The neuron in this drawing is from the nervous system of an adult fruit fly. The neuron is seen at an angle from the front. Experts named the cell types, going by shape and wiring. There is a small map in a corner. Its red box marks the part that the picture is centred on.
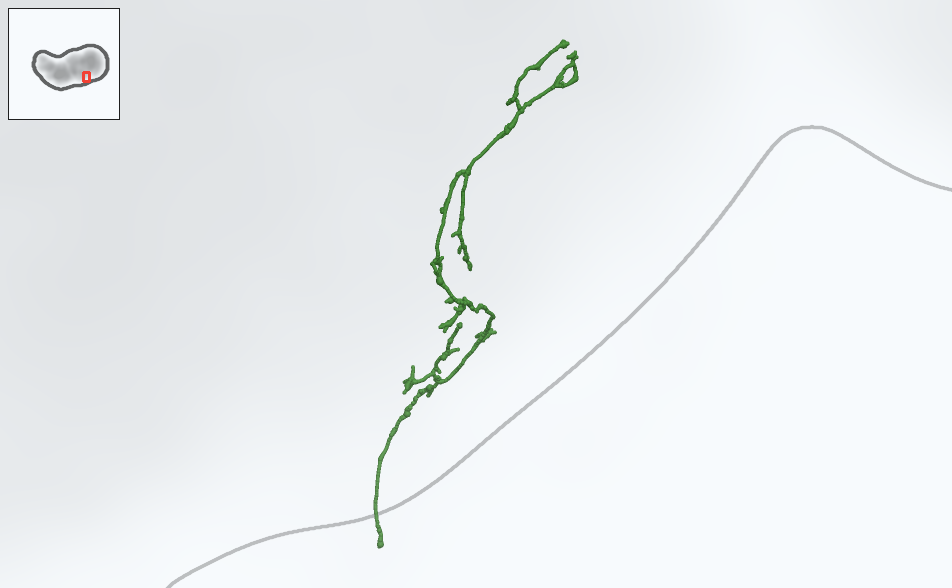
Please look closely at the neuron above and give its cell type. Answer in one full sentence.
The cell type designation of this neuron is claw_tpGRN.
